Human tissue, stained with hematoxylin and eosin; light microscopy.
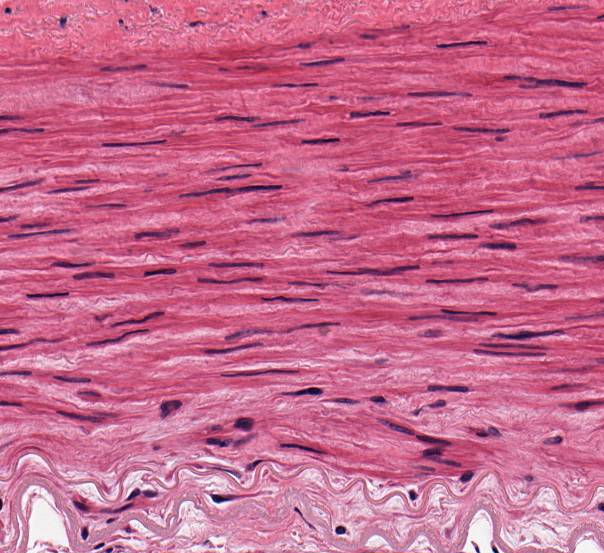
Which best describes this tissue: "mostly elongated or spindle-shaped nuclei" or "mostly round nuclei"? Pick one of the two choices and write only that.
Mostly elongated or spindle-shaped nuclei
